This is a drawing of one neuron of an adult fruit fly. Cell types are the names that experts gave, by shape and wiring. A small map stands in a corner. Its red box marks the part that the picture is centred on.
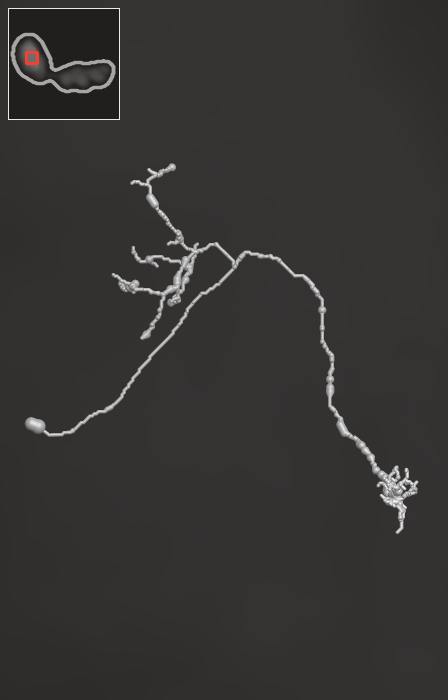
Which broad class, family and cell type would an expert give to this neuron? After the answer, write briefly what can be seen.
Its broad class is visual projection neuron. The family is LC. The cell type is LC12. The cell body is on the left of the picture. As drawn here it is about as wide as it is tall.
